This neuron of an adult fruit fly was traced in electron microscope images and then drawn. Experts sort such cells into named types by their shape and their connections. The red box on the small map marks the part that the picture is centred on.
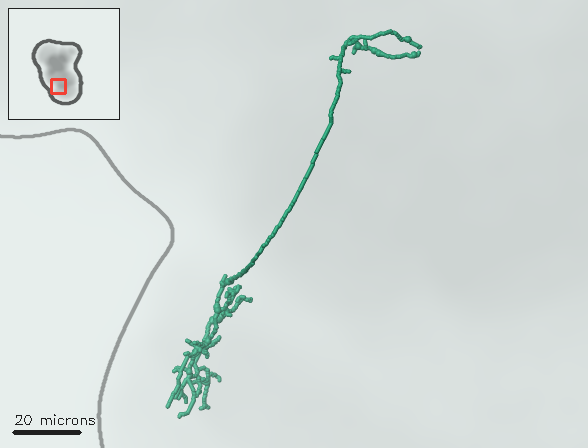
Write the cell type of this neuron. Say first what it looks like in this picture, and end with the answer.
From top to bottom in the picture it spans about 120 microns. In this view it is taller than it is wide. Its broad class is optic-lobe intrinsic neuron. It is of cell type Tm12.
